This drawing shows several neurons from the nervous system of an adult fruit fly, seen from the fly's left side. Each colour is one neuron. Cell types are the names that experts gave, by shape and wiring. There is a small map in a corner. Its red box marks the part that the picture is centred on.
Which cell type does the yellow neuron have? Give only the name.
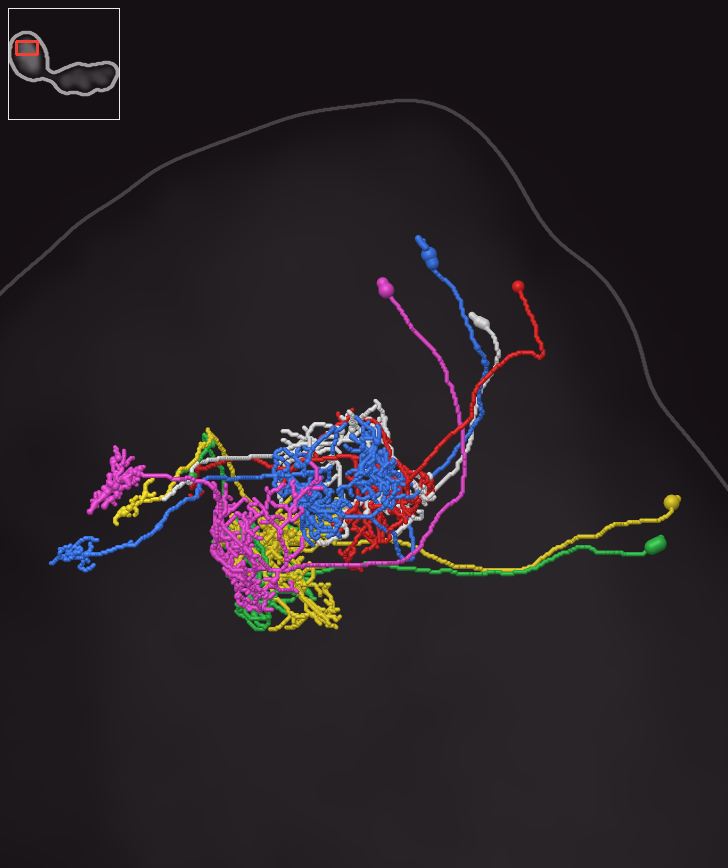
FC2A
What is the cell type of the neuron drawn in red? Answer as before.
FC3_c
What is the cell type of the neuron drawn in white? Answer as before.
FC3_a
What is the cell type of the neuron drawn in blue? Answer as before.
PFR_a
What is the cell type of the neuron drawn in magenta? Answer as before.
FR1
